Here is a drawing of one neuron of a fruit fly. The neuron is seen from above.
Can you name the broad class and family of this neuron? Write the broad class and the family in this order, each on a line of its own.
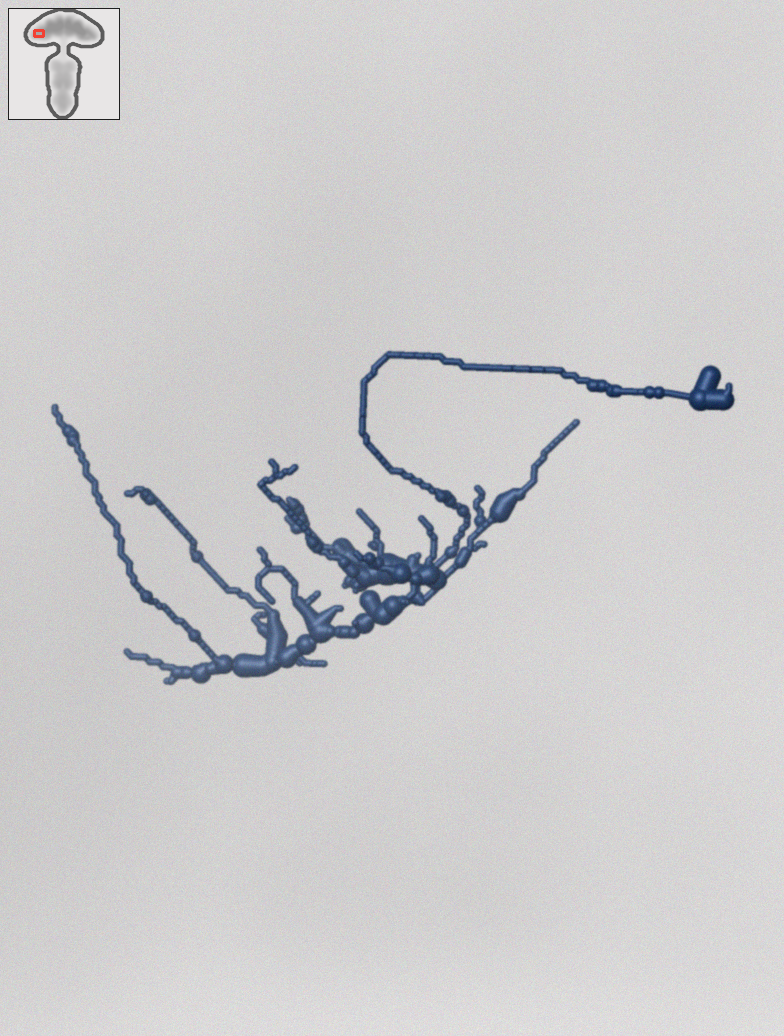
optic-lobe intrinsic neuron
Dm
